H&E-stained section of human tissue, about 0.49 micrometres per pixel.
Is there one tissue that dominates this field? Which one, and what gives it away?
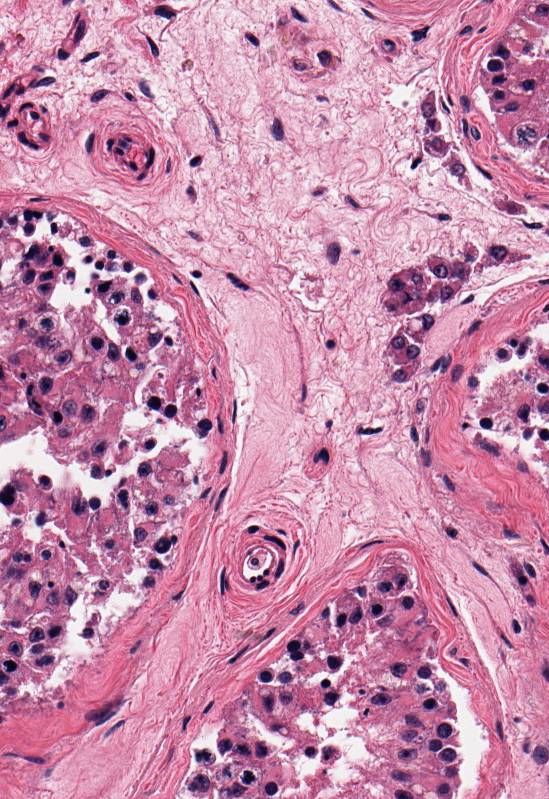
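Seminiferous tubule, mainly. Rounded cell compartments at the left, right and bottom edges; a central band of stroma between them.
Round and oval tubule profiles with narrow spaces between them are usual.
Each compartment is bounded by a thick wall of concentric pink fibrous layers. Cells inside are loosely cohesive, with many clear spaces; nuclei are mostly round and dark purple, in pink cytoplasm.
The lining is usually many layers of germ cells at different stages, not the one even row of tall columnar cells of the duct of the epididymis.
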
